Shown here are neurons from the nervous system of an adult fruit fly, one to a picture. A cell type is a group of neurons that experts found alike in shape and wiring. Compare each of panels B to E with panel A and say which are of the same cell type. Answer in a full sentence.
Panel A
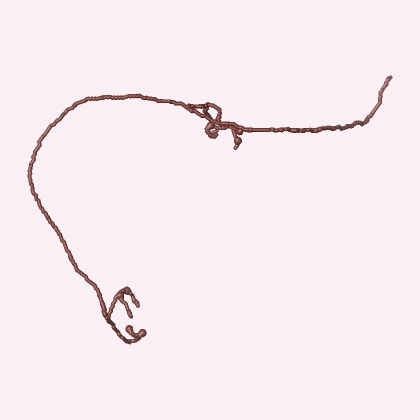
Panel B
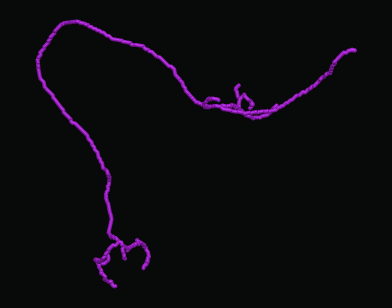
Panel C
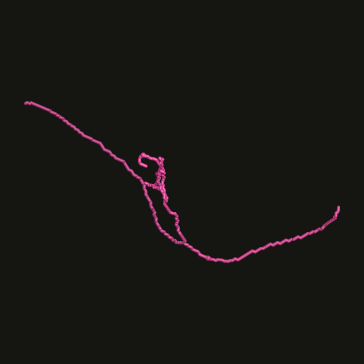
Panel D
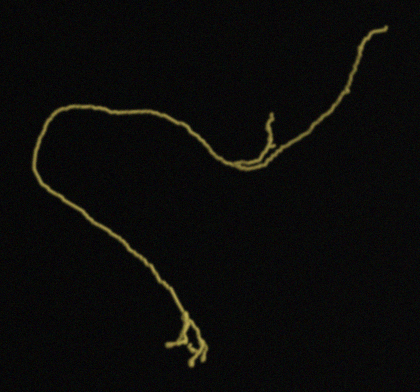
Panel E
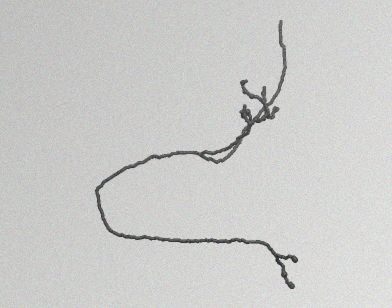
Panel C is of the same cell type.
